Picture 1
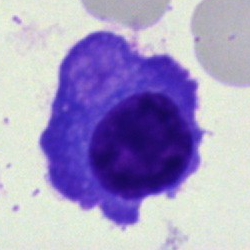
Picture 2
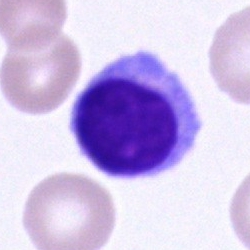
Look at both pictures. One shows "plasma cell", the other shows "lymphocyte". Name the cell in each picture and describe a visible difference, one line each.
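Picture 1: plasma cell. The cytoplasm is abundant and takes up more of the cell than the nucleus does.
Picture 2: lymphocyte. The nucleus fills most of the cell, leaving a narrow rim of cytoplasm.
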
